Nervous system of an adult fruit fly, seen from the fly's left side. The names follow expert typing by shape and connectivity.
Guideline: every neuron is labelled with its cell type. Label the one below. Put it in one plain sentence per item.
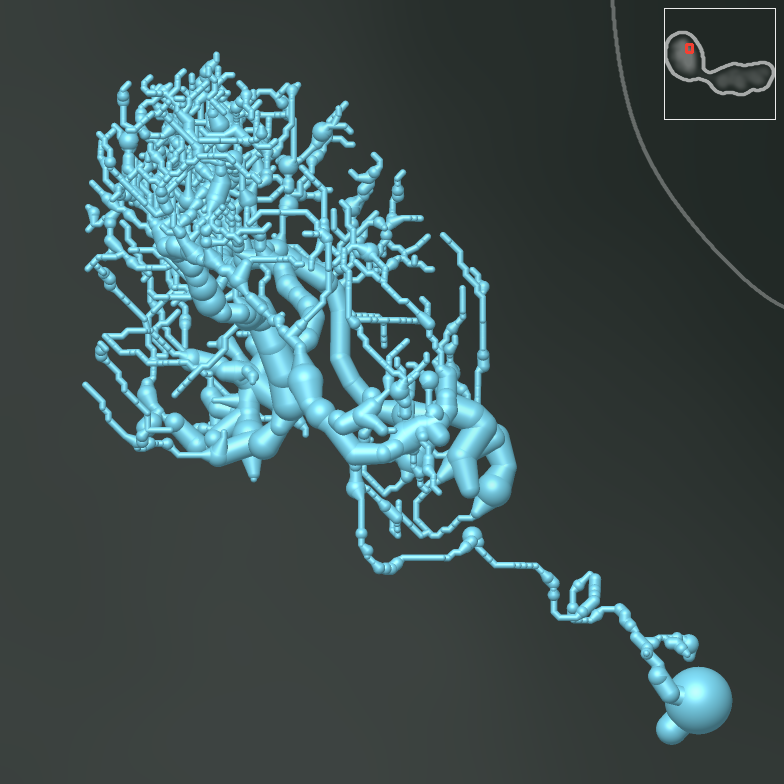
The cell type is Delta7.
